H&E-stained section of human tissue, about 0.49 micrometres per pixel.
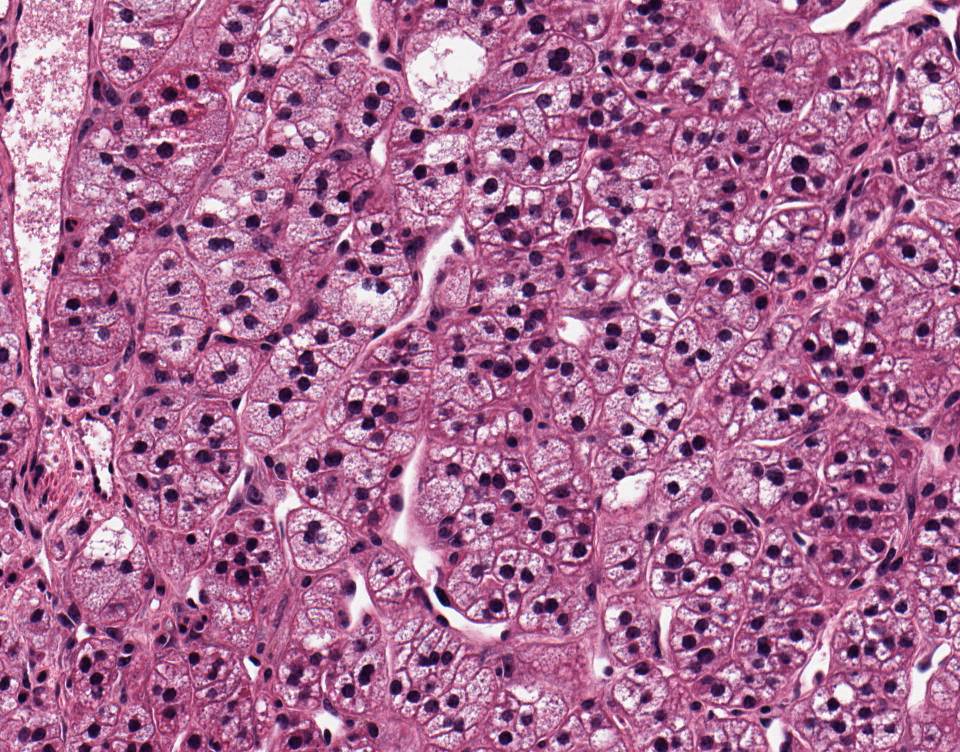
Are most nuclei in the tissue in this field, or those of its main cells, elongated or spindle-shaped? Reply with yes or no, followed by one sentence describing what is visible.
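No. The nuclei are small, round, dark and fairly uniform, lying centrally with one per cell.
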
